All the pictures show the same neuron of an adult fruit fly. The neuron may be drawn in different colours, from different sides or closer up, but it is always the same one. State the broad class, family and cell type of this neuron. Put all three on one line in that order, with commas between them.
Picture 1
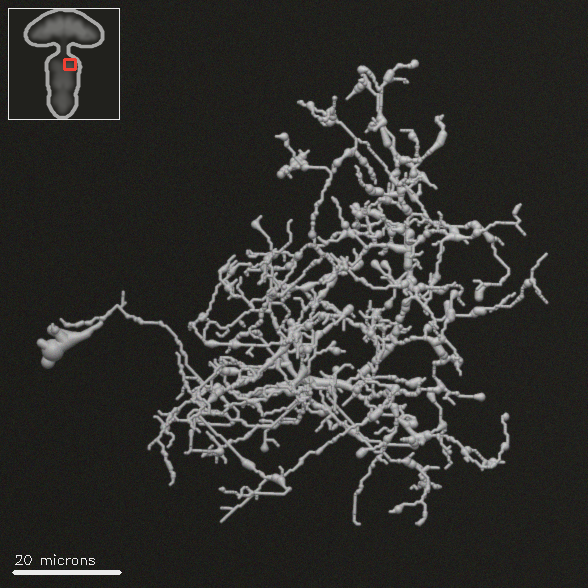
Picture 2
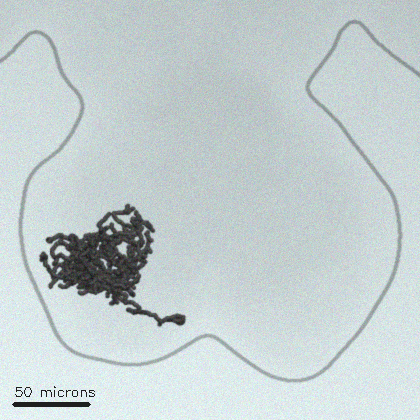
nerve-cord intrinsic neuron, hemilineage 04B, IN04B014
